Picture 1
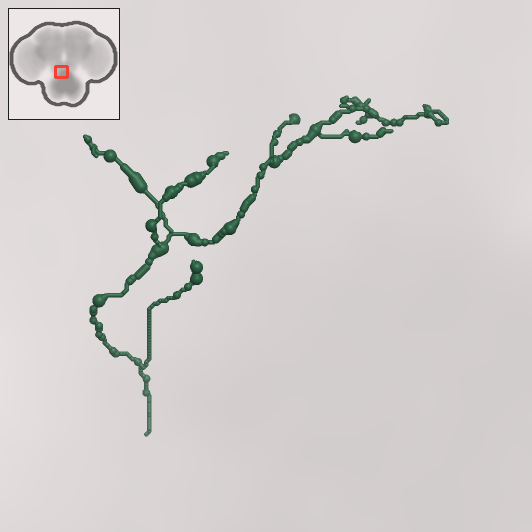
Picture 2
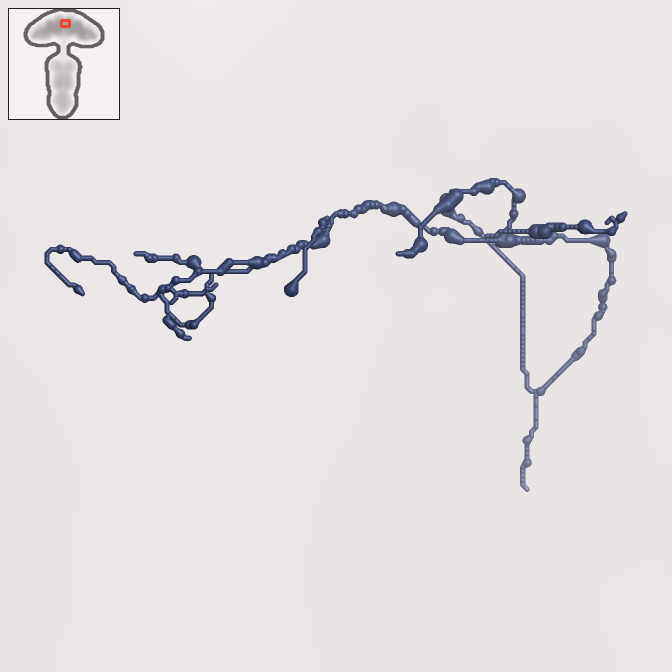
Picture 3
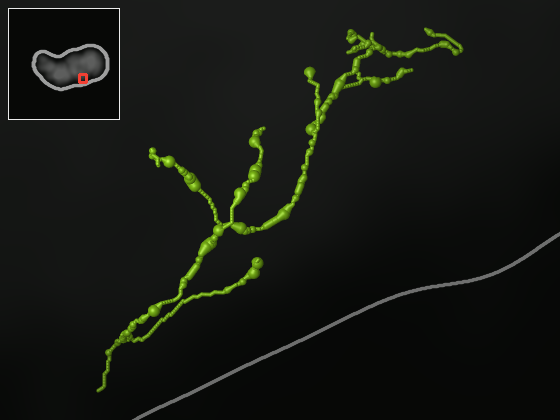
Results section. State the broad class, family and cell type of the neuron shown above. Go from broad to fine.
sensory neuron entering the brain; class mechanosensory; TPMN1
